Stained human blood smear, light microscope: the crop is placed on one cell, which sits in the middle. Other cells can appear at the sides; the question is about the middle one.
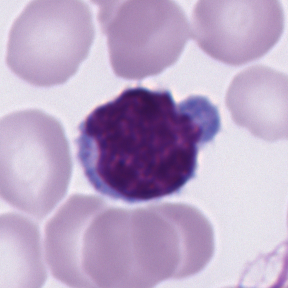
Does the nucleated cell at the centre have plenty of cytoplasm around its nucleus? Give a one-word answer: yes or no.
No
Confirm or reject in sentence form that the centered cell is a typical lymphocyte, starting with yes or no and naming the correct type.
Yes, in the middle of the crop is a typical lymphocyte.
